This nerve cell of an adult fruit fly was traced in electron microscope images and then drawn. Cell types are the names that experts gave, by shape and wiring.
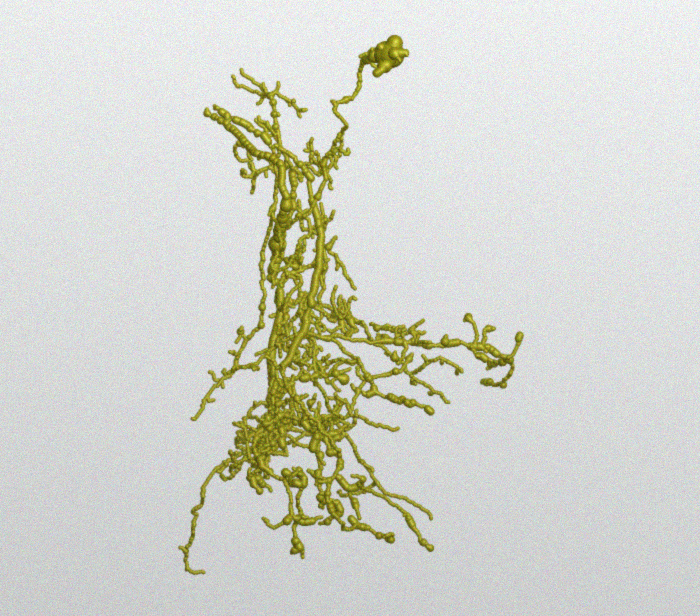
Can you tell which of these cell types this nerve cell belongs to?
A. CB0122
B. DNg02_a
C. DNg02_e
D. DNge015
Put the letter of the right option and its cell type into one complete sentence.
In option A is CB0122, which is the cell type of the nerve cell.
